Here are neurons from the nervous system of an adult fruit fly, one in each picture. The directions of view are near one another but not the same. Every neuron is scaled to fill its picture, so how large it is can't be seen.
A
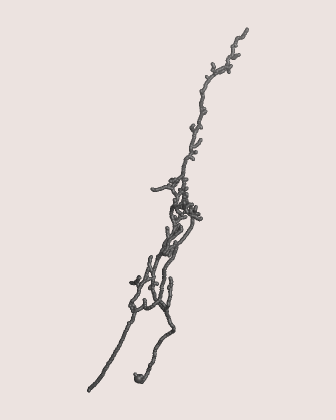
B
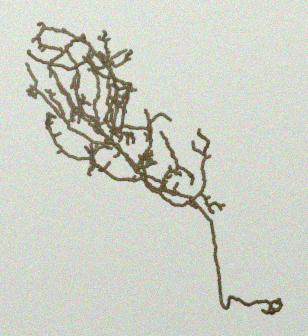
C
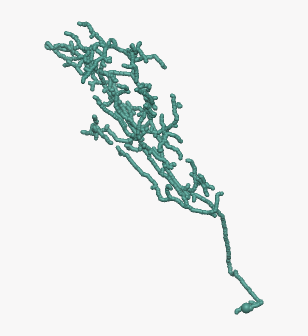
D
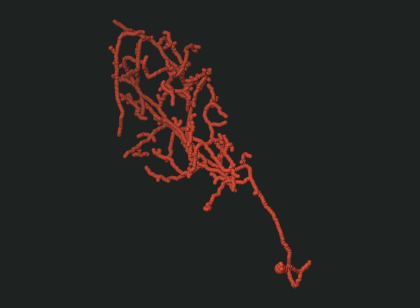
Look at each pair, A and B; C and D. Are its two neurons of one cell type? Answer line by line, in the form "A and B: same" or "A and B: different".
A and B: different
C and D: same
